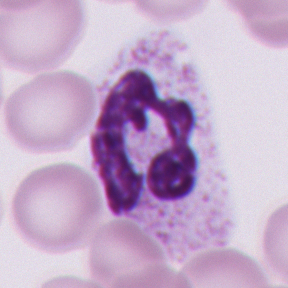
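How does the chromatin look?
Dense and dark purple, I'd say.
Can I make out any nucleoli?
No, none are visible in the nucleus.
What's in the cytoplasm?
Fine pink-violet granules scattered throughout, and no vacuoles.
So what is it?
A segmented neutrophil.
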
